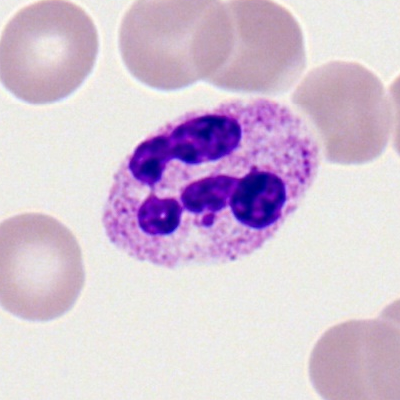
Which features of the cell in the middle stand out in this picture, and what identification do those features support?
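Checking outline, nucleus and cytoplasm in turn: the outline is oval and smooth; the nucleus is divided into several separate lobes; the cytoplasm is abundant, pale pink-lilac and filled with fine pinkish-violet granules. This cell is a segmented neutrophil.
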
